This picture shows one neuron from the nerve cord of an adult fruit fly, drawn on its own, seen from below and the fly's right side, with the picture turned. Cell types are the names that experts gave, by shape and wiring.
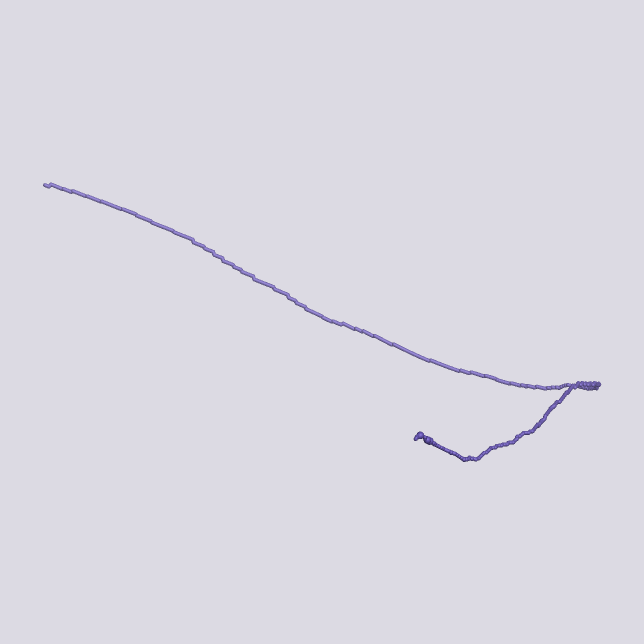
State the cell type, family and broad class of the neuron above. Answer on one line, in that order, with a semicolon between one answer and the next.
LgAG1; class gustatory; sensory neuron ascending to the brain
